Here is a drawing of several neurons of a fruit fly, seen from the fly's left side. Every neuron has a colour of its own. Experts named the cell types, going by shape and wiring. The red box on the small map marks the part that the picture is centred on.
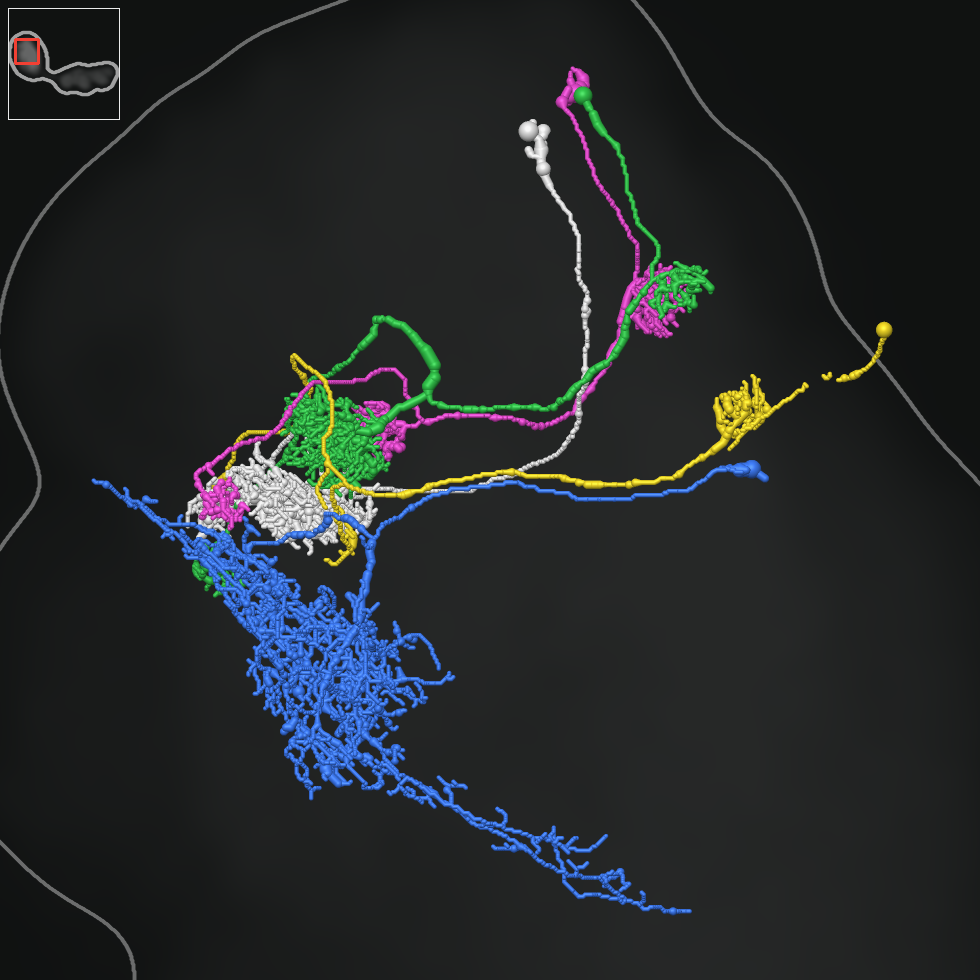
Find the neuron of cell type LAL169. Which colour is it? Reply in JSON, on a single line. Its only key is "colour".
{"colour": "blue"}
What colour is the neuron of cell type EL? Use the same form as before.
{"colour": "white"}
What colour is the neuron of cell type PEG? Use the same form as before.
{"colour": "magenta"}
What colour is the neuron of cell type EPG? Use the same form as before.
{"colour": "green"}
